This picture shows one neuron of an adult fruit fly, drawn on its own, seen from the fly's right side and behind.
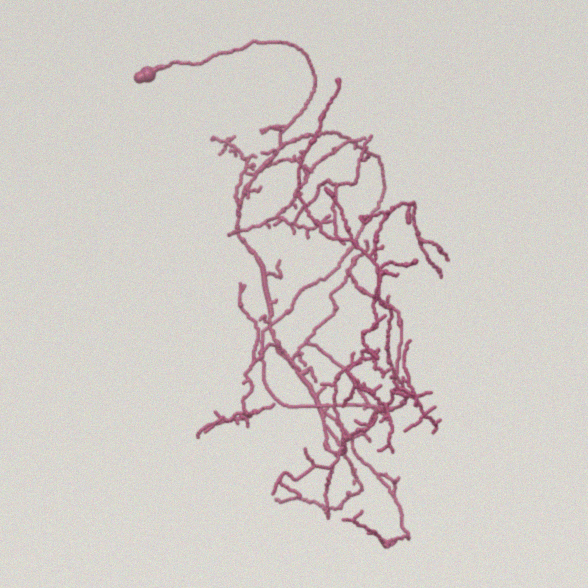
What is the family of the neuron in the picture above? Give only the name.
hemilineage PSp2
